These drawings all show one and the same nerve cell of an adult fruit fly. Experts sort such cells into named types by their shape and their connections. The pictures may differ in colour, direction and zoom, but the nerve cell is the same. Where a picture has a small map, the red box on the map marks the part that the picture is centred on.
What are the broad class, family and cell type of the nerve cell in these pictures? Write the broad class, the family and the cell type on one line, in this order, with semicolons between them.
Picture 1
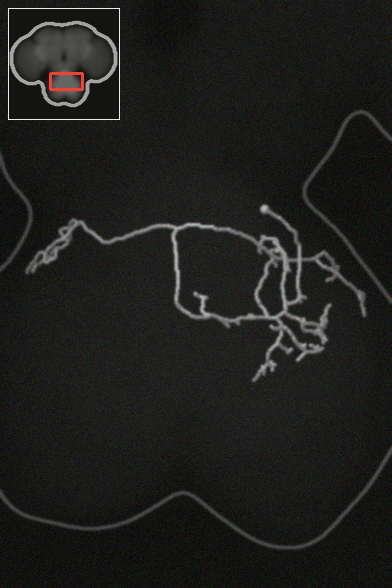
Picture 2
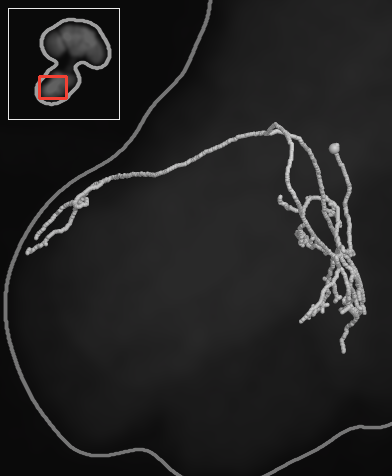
nerve-cord intrinsic neuron; hemilineage 18B; IN18B048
